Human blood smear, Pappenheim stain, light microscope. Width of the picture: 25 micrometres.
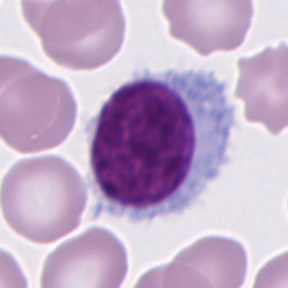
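Hairy cell at the centre of a stained smear of human peripheral blood. Look at its edge: many fine hair-like projections fringe the cytoplasm all around the cell. The cytoplasm is pale blue and forms a rim that is wider on the right side of the nucleus than on the left. The nucleus sits off-centre toward the left; it is oval in outline and about 11 by 9 micrometres.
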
